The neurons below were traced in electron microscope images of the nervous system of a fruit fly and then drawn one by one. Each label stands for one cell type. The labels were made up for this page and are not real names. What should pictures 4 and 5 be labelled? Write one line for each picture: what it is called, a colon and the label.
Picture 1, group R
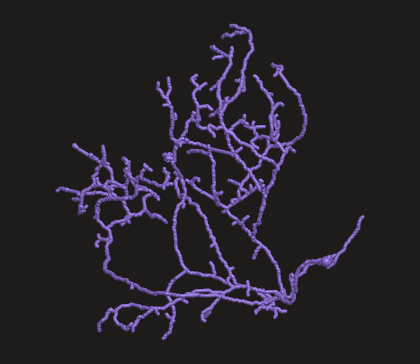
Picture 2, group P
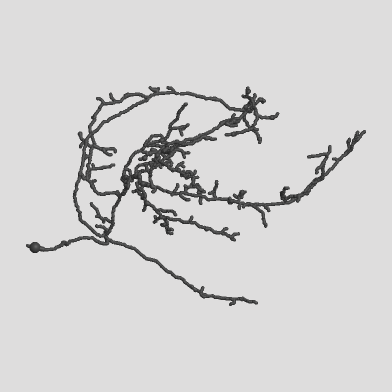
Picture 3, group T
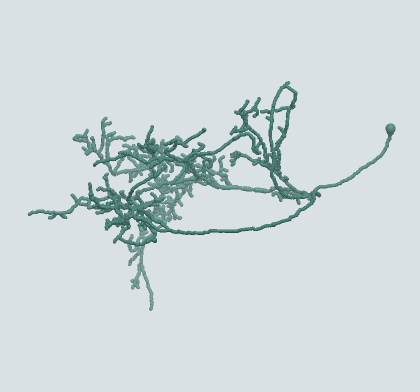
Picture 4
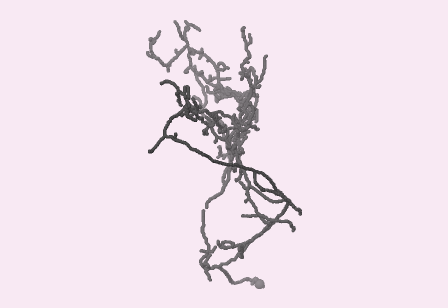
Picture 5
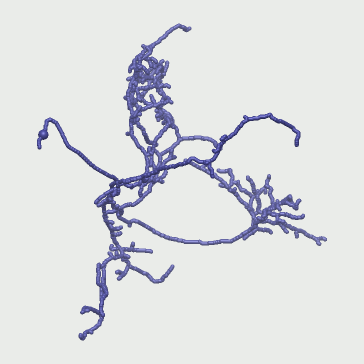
4: group P
5: group R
